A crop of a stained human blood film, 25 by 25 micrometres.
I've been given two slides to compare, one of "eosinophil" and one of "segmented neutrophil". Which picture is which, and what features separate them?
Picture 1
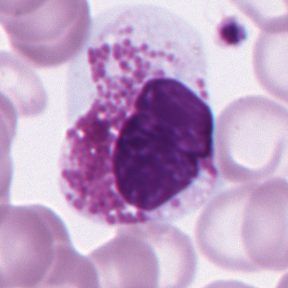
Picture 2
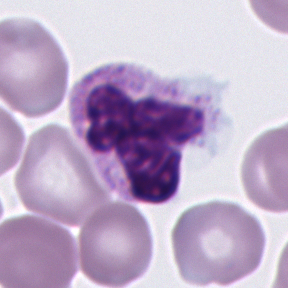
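Eosinophil is picture 1; segmented neutrophil is picture 2. Lobes: picture 1, two broad lobes overlapping each other; picture 2, a folded, irregular nucleus with several lobe-like parts.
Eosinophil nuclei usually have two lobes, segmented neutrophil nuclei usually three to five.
Granules: picture 1, many coarse, round, reddish-purple ones, sparser in the upper cytoplasm than at the lower left, with pale, almost colourless cytoplasm between; picture 2, fine purple ones scattered through the cytoplasm.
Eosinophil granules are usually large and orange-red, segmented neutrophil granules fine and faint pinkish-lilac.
Outline: picture 2 irregular, not round, with ragged, frayed cytoplasmic projections on the right side. In common: dark purple chromatin, dense in picture 1 and fairly dense in picture 2; no nucleolus visible in picture 1, no distinct nucleoli in picture 2.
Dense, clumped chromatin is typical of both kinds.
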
